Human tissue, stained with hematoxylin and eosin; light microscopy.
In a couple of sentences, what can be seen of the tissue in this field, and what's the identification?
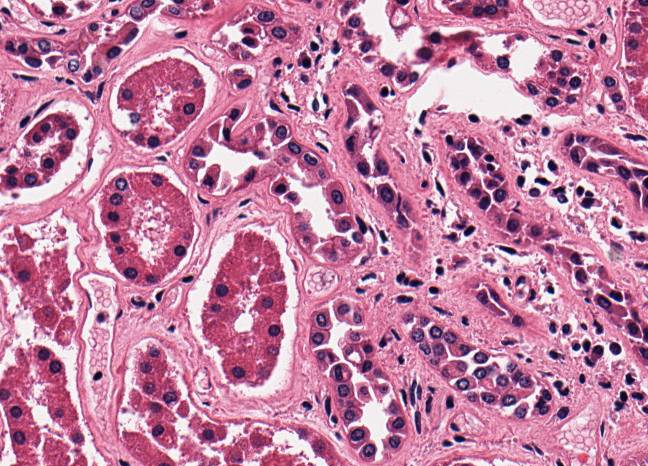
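Closely packed tubular profiles in cross and oblique section fill the field, separated by stromal strands. Left-half tubules have a single layer of tall cuboidal cells with deeply eosinophilic granular cytoplasm. Their round, dark nuclei lie singly toward each cell's base. Their lumens are narrow and irregular, with a ragged, fluffy border. This is renal cortex.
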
